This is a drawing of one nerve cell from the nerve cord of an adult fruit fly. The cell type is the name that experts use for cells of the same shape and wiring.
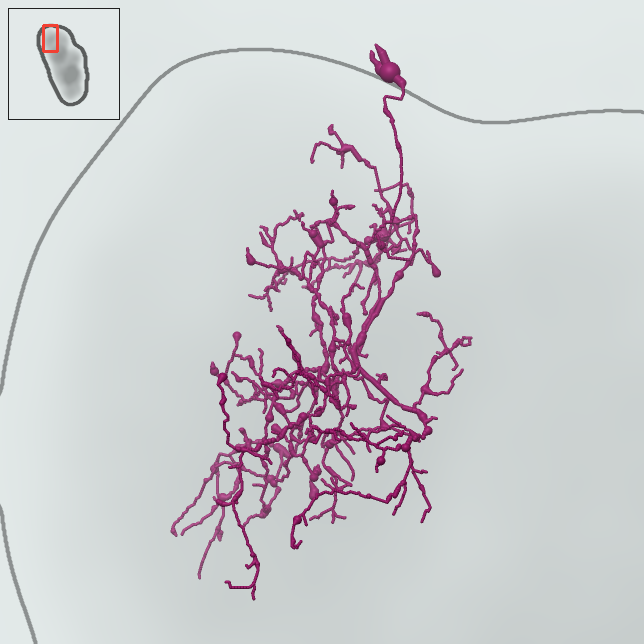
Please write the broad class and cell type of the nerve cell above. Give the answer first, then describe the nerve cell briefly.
Its broad class is nerve-cord intrinsic neuron. The cell type is INXXX442. In this view it is taller than it is wide.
